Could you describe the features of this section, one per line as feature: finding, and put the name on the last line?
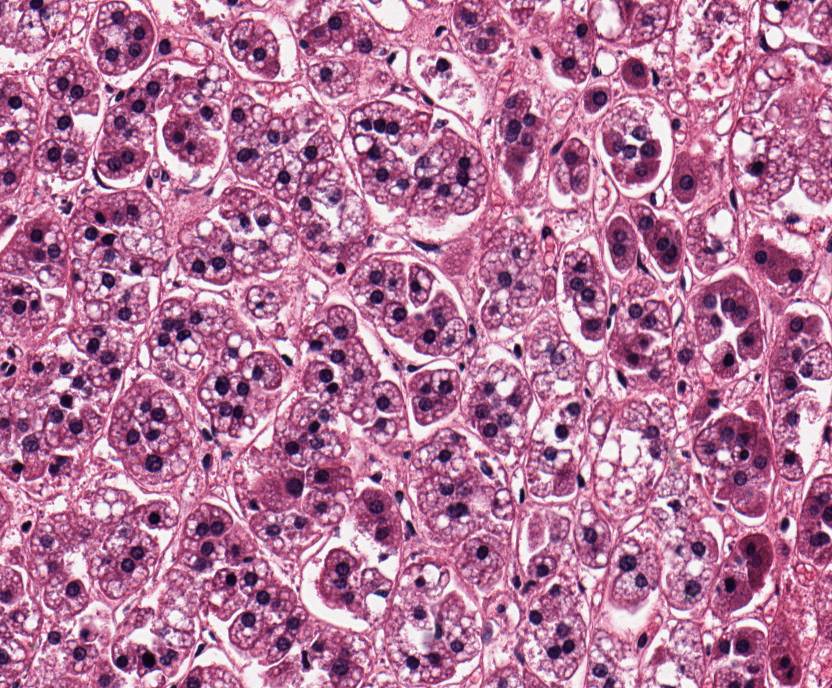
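Arrangement: rounded nests throughout, each wrapped by a thin septum
Most cells: abundant cytoplasm filled with many clear vacuoles of varied size
Septa: delicate, with small flattened dark nuclei
Other cells: scattered, denser deeper pink cytoplasm, mainly toward the right
Name: adrenal gland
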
